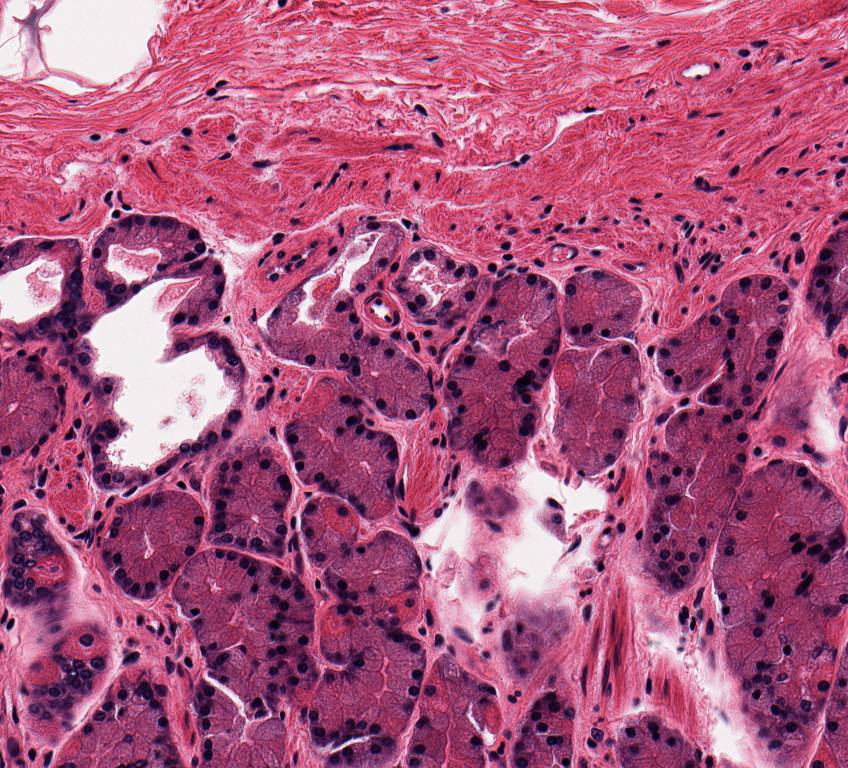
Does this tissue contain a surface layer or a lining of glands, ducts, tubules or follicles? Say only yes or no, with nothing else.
Yes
